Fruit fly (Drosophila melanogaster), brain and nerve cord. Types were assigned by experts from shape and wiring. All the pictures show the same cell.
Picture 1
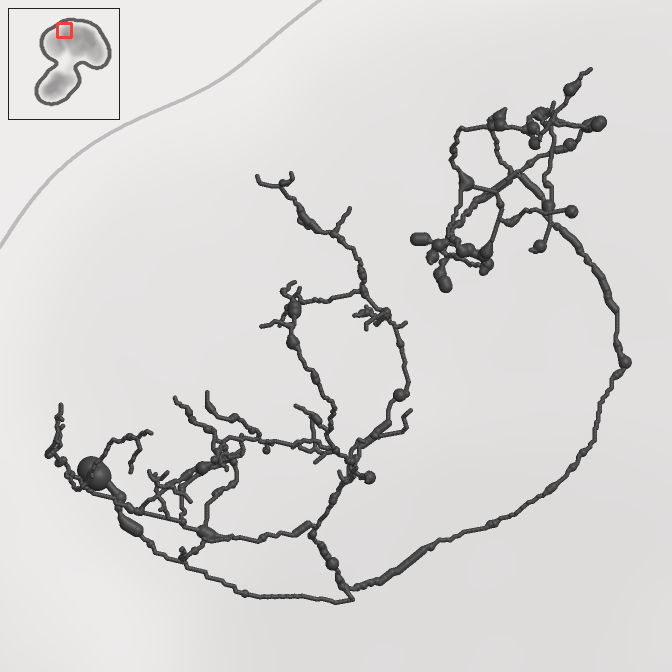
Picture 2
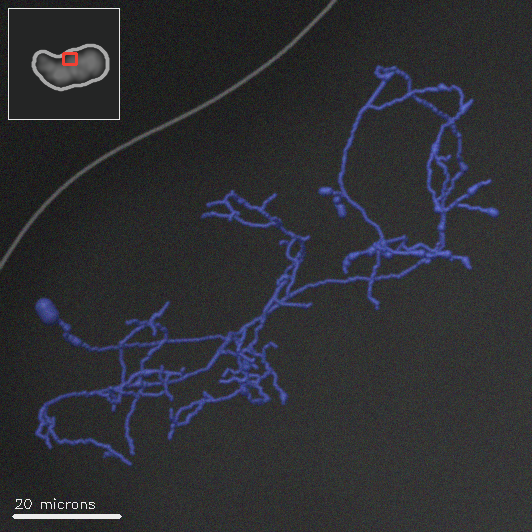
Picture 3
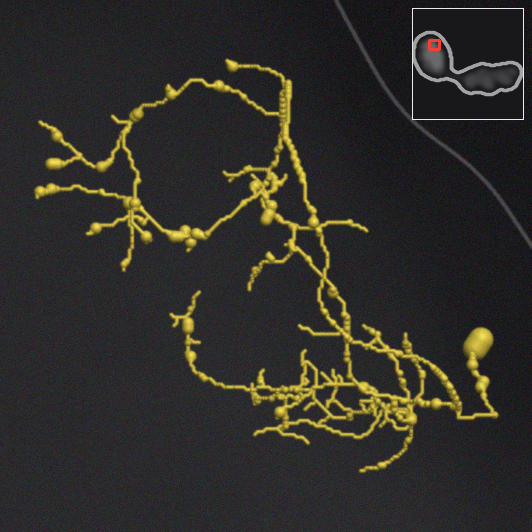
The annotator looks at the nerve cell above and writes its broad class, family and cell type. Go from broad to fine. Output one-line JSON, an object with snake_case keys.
{"broad_class": "central-brain intrinsic neuron", "family": "hemilineage LHp3", "cell_type": "LHPV5h4"}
